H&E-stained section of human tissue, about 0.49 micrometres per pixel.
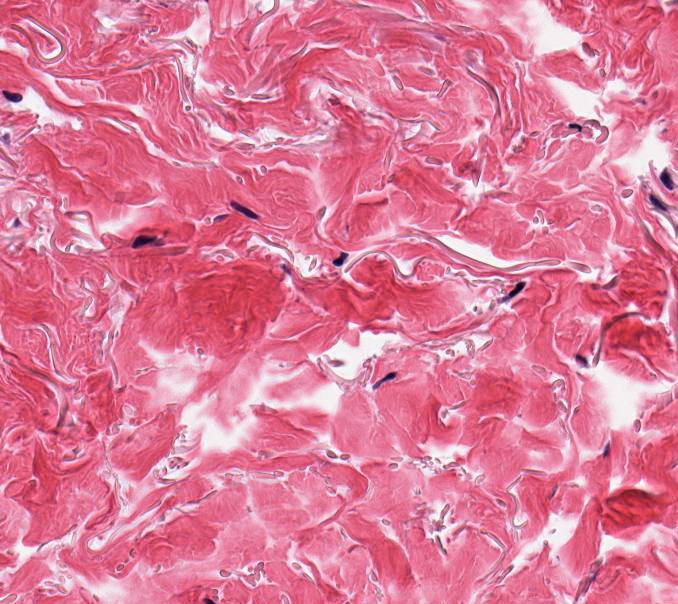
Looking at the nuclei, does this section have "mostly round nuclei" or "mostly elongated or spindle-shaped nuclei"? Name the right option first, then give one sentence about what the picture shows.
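Mostly elongated or spindle-shaped nuclei. The nuclei present are small, dark blue-purple and slender spindle-shaped, as in fibroblasts.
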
